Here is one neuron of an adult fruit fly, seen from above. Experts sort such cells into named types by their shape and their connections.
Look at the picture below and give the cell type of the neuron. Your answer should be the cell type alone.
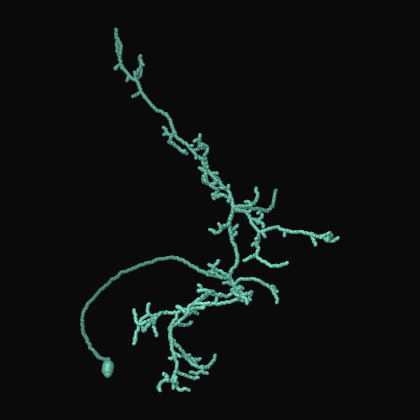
AMMC019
